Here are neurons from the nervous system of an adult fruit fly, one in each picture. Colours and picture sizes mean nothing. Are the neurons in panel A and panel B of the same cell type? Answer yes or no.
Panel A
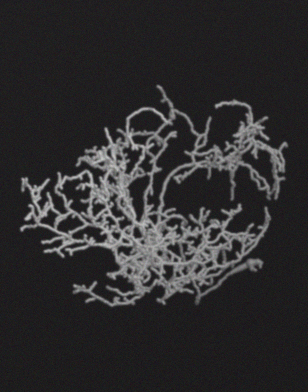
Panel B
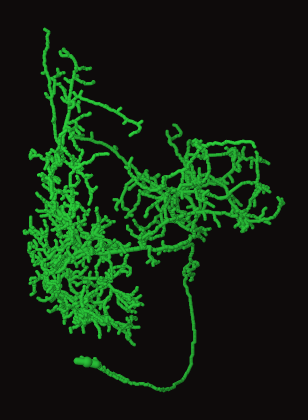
yes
